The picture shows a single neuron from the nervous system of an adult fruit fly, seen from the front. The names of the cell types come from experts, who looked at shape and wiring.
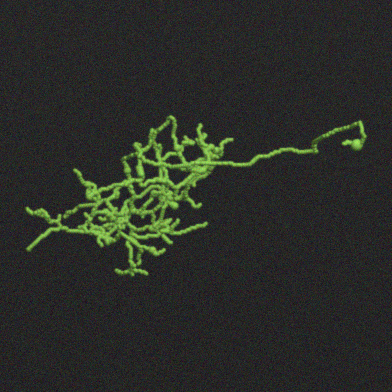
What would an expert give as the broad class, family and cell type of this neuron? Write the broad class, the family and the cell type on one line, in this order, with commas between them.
nerve-cord intrinsic neuron, hemilineage 14A, IN14A109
